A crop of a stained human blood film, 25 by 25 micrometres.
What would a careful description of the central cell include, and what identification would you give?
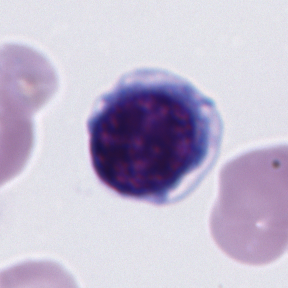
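The nucleus is round, with no indentation, and measures about 10 micrometres across. Its chromatin is dense and coarsely clumped. Around it, the pale blue cytoplasm forms only a thin rim. The whole cell measures about 12 micrometres across. The cell is a normoblast.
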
